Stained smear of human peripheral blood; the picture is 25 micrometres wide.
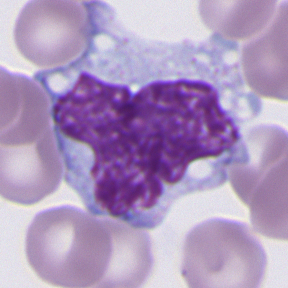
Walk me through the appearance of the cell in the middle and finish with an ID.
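In outline the cell is irregular, with angular corners and shallow indentations. Its nucleus is irregular and folded, with a notch in the upper edge, and the chromatin is lacy and strand-like rather than coarsely clumped. Fine pinkish-purple granules lie scattered through the cytoplasm. This cell is a monocyte.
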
